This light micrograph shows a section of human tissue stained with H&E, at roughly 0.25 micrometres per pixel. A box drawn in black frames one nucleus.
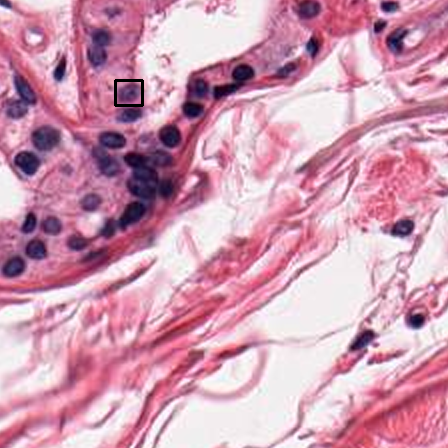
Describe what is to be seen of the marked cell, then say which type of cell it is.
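The nucleus is oval and about the same size as the nuclei of the neighbouring cells. The nucleus is purple and less dark than the crowded nuclei along the lower edge of the cell band. The cytoplasm is pale pinkish-lilac with no sharp boundary against the neighbouring cells. The cell lies within a band of cells several cells thick that lines a clear, open space. The marked nucleus belongs to a sweat gland cell.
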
